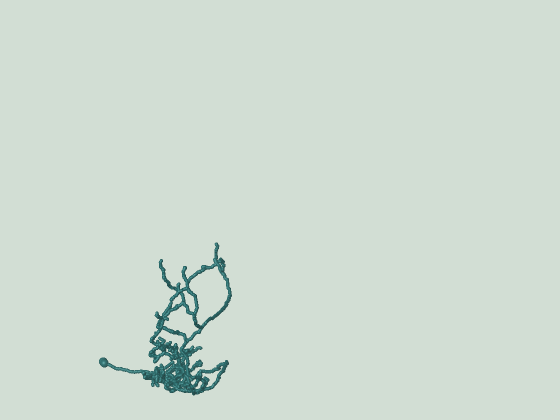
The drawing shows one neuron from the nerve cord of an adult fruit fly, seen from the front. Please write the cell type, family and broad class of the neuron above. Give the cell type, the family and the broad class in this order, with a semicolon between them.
IN01B055; hemilineage 01B; nerve-cord intrinsic neuron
